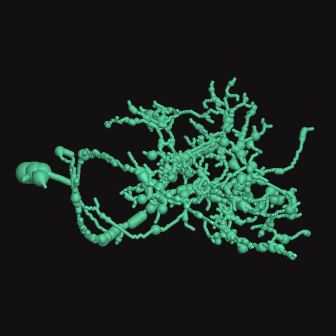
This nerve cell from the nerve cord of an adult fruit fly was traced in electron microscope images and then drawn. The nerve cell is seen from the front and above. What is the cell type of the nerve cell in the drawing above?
AN01B018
